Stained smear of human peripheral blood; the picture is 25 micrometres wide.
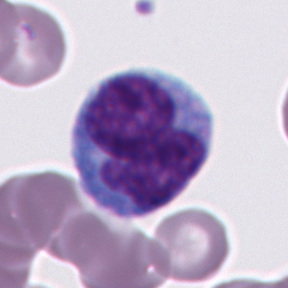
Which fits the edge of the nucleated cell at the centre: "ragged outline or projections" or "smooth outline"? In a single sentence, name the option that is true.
Along its outline, the cell is smooth, with no projections.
